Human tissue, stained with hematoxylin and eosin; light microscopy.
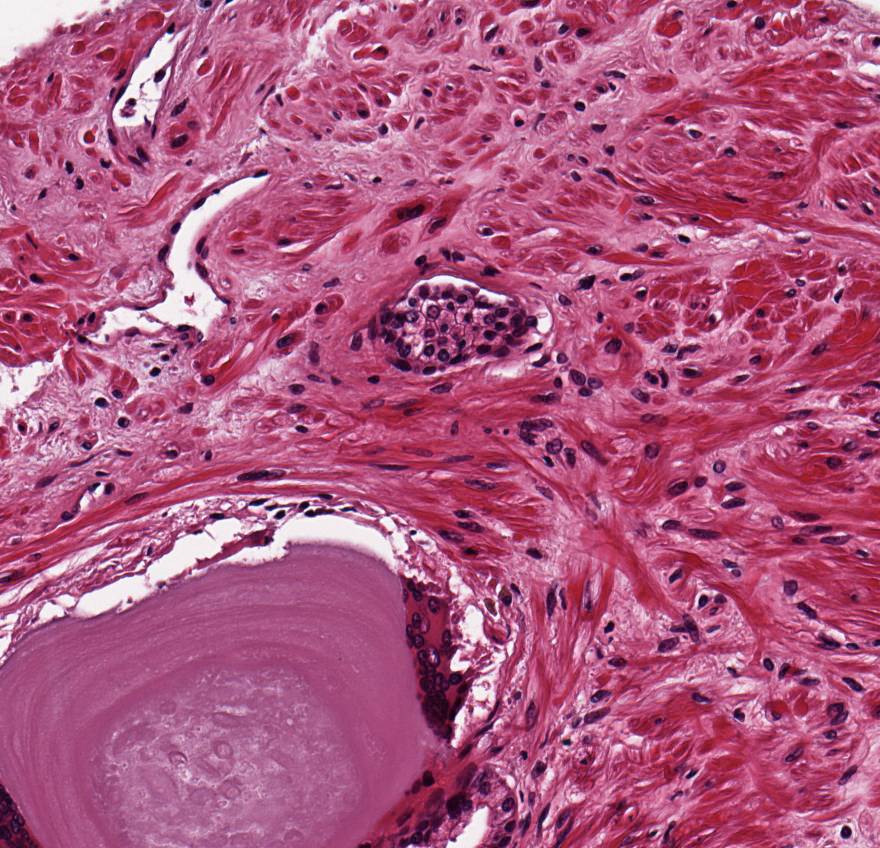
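Prostate. Smooth muscle bundles interlacing in many directions occupy most of the field; their scattered nuclei are oval to elongated and dark. Cells with round dark nuclei lie along the right edge of the laminated body. Just above centre, a small rounded cluster of cells with round dark nuclei sits within a clear space.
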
